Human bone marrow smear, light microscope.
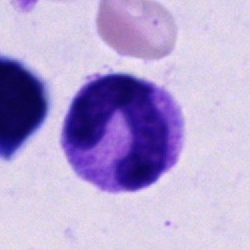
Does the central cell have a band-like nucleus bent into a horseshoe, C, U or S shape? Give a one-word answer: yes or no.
Yes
